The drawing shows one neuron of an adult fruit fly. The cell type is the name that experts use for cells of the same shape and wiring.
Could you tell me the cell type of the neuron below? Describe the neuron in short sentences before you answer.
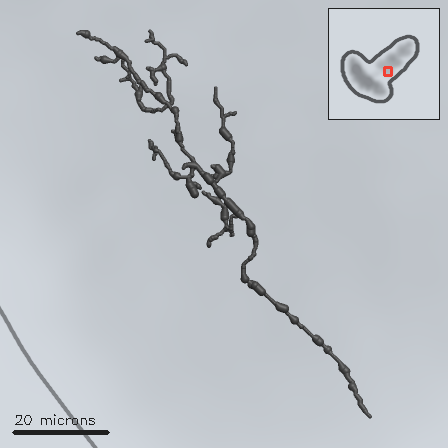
The drawing shows no cell body. From top to bottom in the picture it spans about 85 microns. Its broad class is sensory neuron entering the nerve cord. The cell type is LgLG8.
